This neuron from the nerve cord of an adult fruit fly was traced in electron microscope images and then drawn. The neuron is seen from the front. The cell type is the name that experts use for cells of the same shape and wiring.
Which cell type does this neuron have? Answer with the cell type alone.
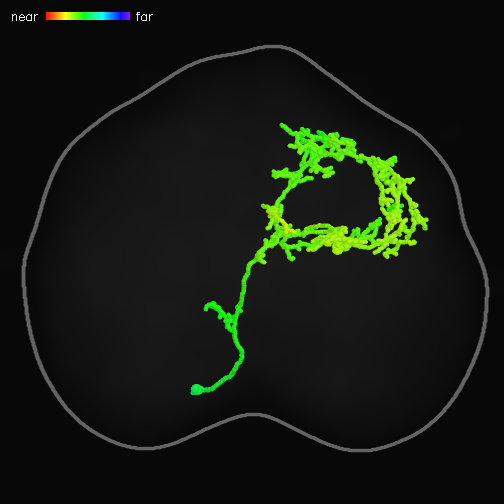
IN06B061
